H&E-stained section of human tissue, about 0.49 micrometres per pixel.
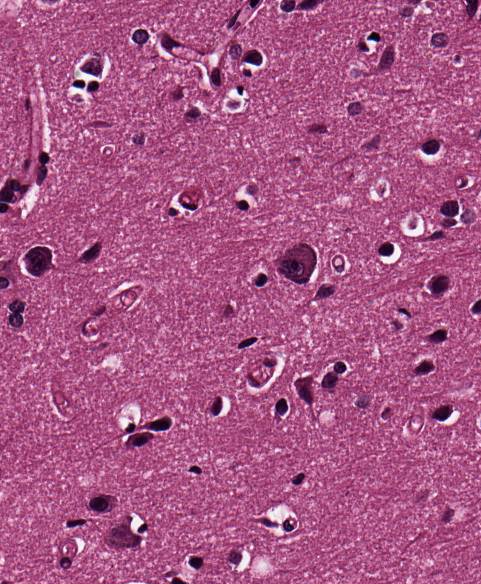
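Cerebral cortex, H&E. Finely granular pink neuropil throughout; cells scattered singly. Most nuclei small, round, dark. Many small cells ringed by clear halos. No fat cells.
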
